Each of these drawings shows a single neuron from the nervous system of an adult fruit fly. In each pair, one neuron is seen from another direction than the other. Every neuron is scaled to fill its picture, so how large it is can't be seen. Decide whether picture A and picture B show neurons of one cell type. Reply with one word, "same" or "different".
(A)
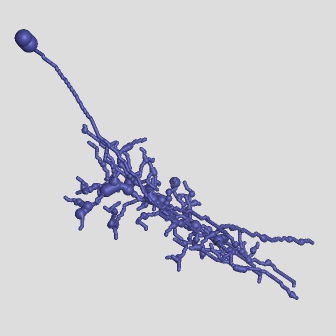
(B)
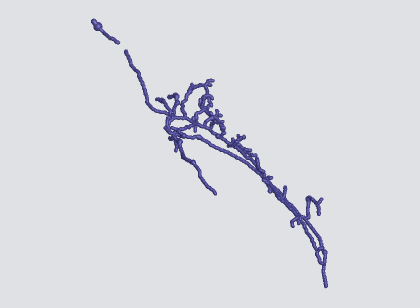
same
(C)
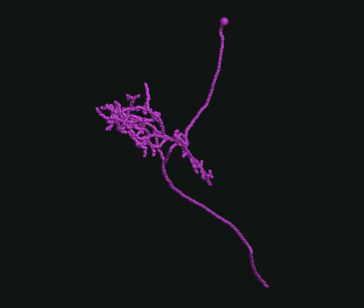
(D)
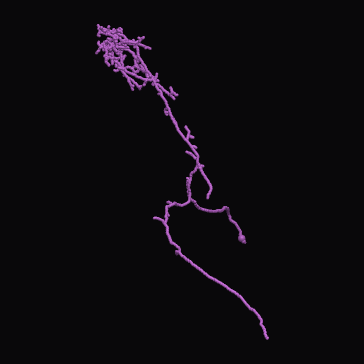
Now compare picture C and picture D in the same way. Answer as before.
same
